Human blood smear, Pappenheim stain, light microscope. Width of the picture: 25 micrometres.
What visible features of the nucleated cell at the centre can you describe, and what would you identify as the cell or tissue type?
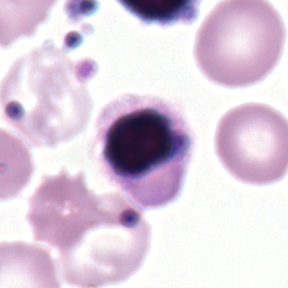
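Notice that the nucleus of the central nucleated cell sits off-centre, toward the upper left. Its chromatin is dense and very dark purple. The cytoplasm shows no clear vacuoles. The upper edge of the cell looks fuzzy, while the lower edge is smooth. This is a normoblast.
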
